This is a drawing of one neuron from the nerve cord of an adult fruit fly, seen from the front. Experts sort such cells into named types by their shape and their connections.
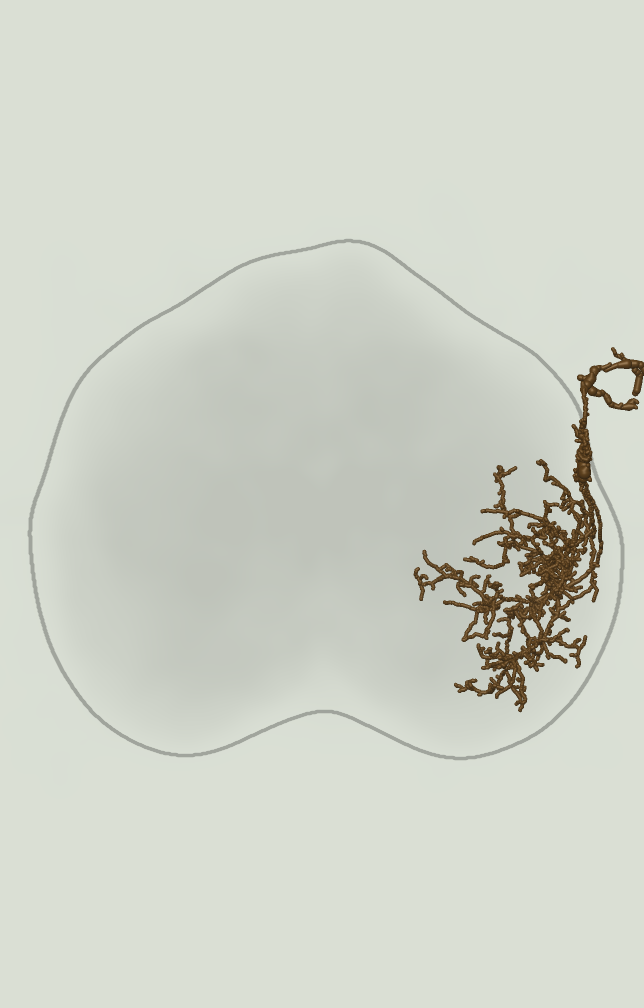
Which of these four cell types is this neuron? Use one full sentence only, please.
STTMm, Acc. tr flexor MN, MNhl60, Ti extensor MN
This particular neuron has the cell type STTMm.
